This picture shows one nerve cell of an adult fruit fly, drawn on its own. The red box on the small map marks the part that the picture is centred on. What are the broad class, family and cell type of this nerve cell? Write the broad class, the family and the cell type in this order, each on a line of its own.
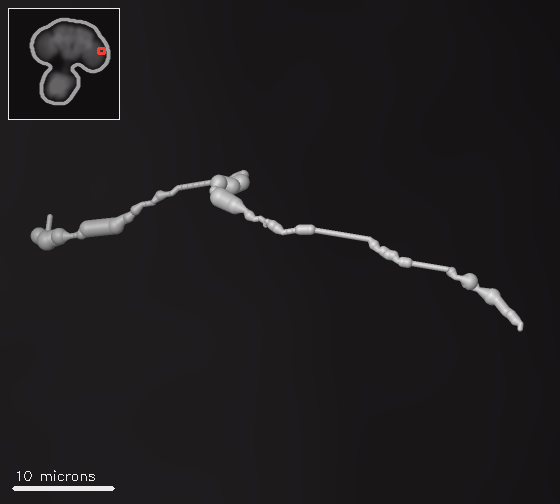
photoreceptor or other optic-lobe sensory neuron
class visual
R7p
